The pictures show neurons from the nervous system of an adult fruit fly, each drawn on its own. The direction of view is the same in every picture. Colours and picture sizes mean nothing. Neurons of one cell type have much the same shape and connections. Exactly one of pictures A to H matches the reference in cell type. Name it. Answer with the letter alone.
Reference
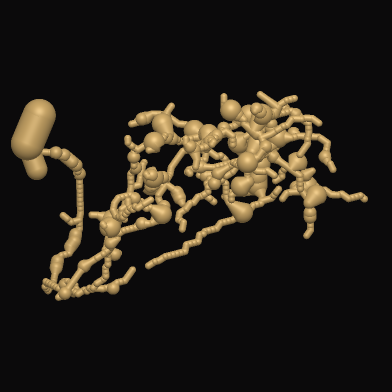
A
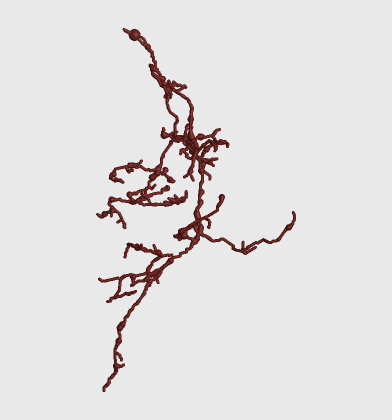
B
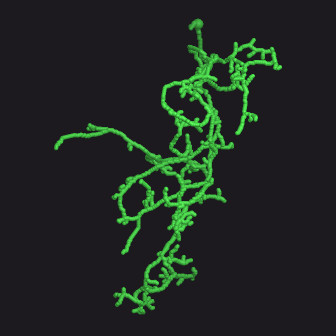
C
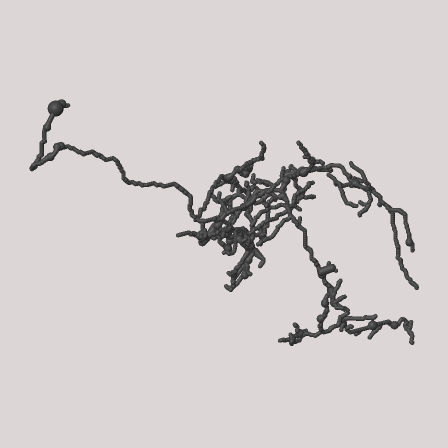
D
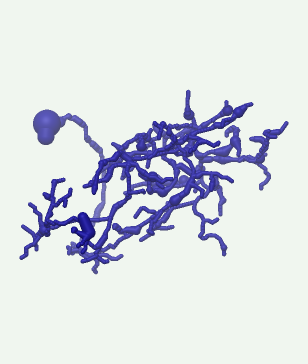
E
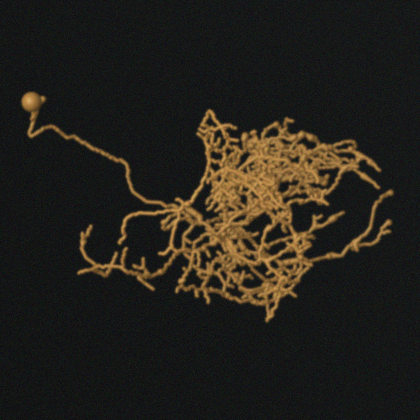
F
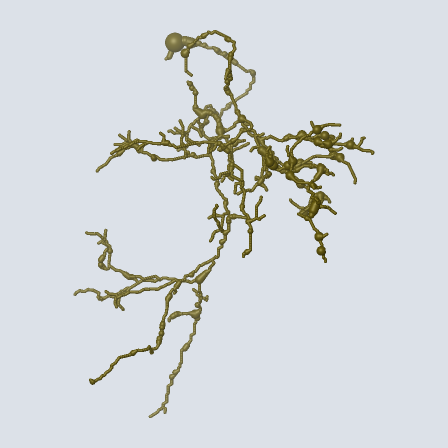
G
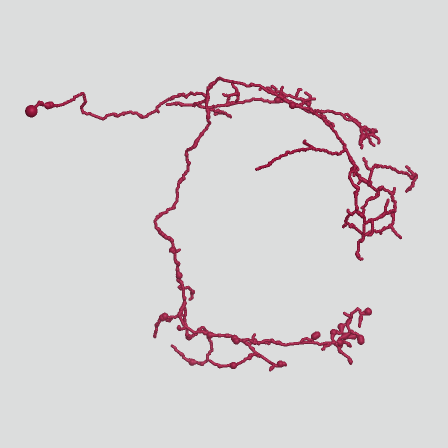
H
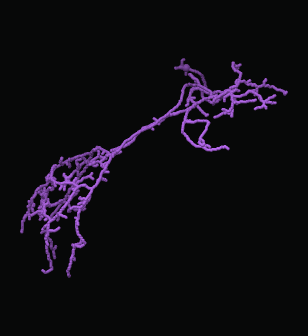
D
